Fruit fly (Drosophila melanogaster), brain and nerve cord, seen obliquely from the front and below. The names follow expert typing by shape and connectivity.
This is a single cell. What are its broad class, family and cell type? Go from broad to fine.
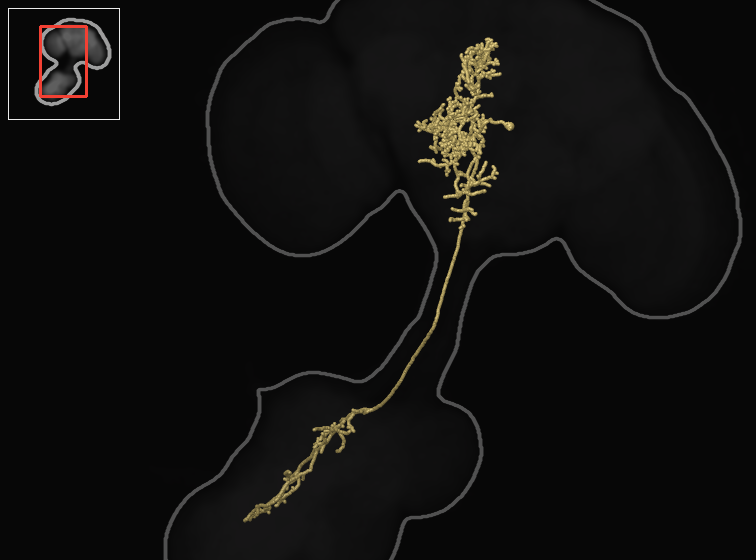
descending neuron; DNbe; DNbe006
